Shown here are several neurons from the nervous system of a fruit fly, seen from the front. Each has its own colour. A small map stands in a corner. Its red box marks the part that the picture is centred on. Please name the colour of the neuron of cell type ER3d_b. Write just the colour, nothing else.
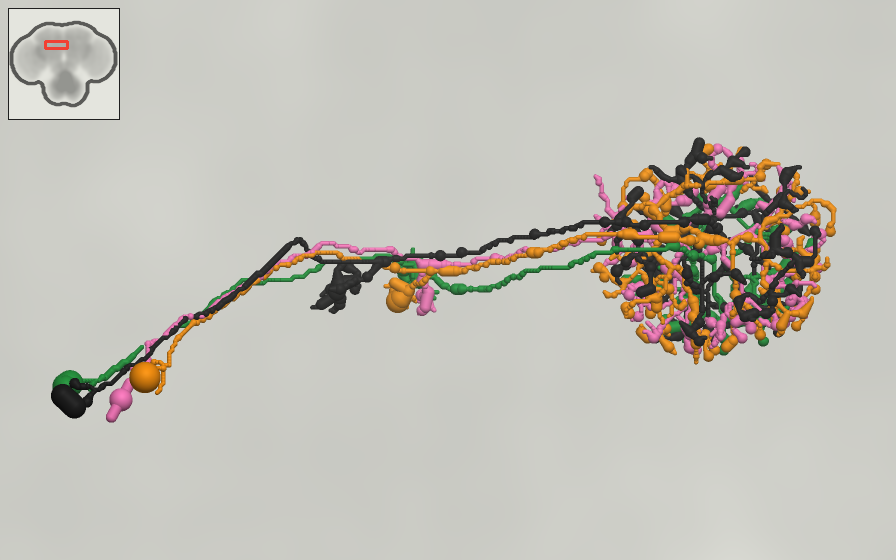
pink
